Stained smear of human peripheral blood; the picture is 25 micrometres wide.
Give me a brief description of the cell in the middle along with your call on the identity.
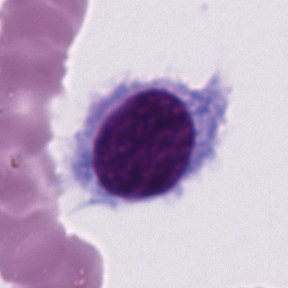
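Its edge is ragged, with lots of fine hair-like projections. A long thin strand of cytoplasm trails off the lower left. Chromatin's dark purple all through the nucleus, and the cytoplasm's widest on the nucleus's upper-right side. That's a hairy cell.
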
